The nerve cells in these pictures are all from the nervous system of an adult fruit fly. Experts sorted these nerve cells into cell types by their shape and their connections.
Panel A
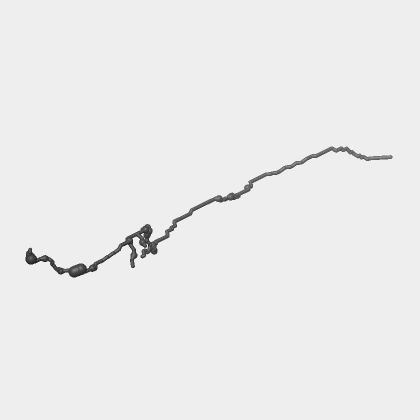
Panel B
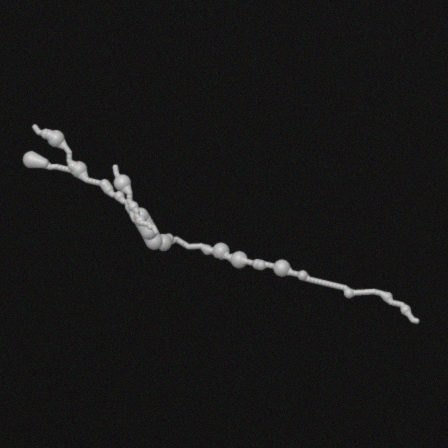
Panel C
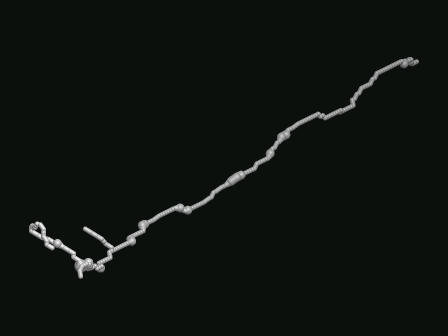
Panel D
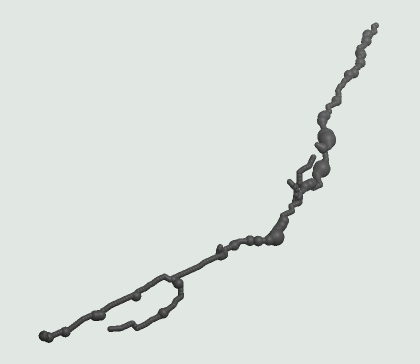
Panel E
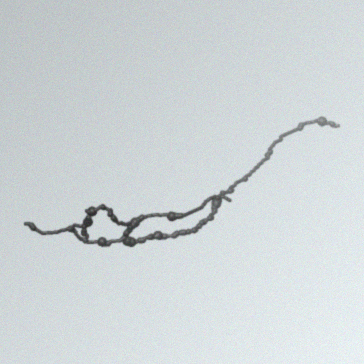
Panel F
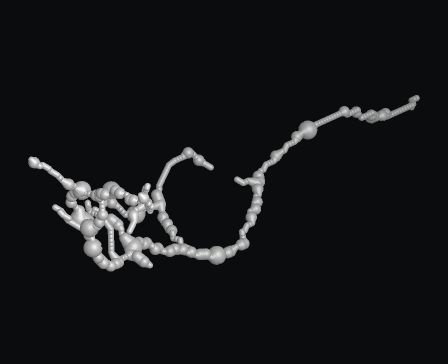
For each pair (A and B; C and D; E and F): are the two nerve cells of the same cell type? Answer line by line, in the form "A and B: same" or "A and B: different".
A and B: same
C and D: same
E and F: different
